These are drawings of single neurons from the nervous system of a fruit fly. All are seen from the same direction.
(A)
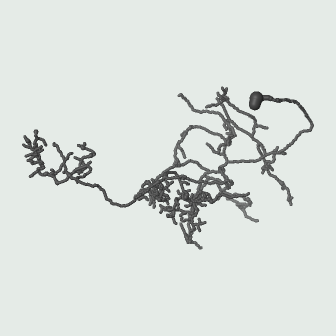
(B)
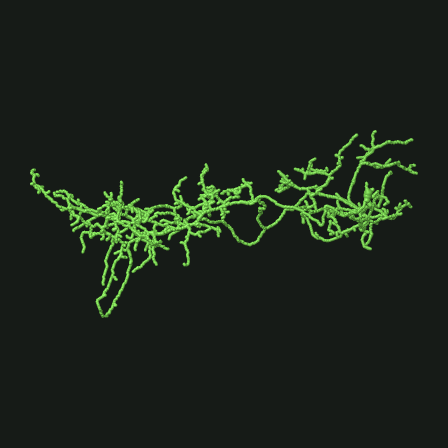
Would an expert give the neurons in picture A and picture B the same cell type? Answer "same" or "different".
different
